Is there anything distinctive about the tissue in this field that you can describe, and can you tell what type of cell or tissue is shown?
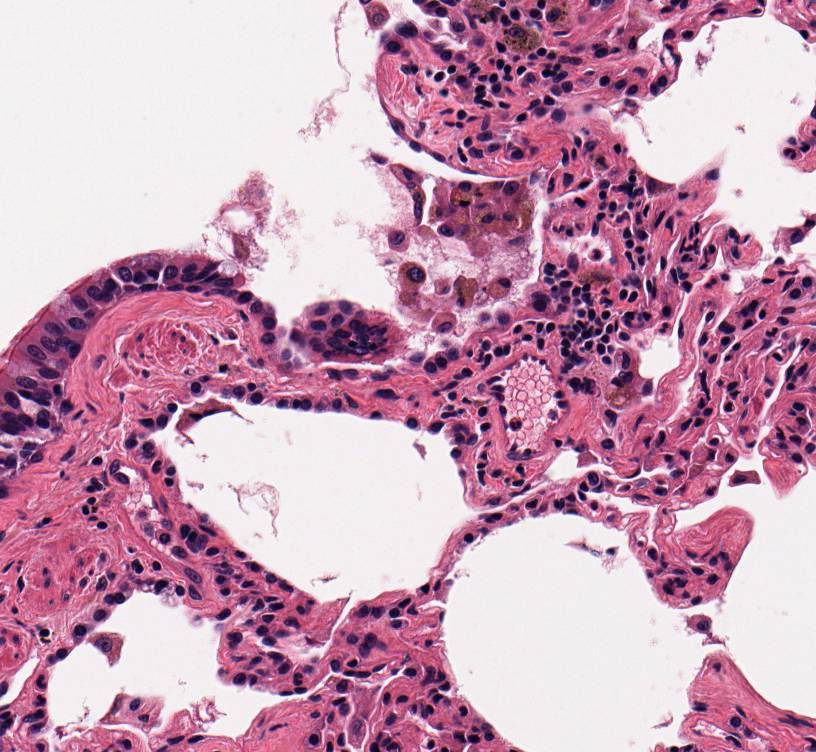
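At upper left, tall columnar epithelium with crowded nuclei lines a curved surface. At top centre, large macrophages with brown granular cytoplasm lie free, loosely clustered, in an airspace. Near the centre, a small round vessel is packed with red blood cells. Lastly, this is lung.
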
